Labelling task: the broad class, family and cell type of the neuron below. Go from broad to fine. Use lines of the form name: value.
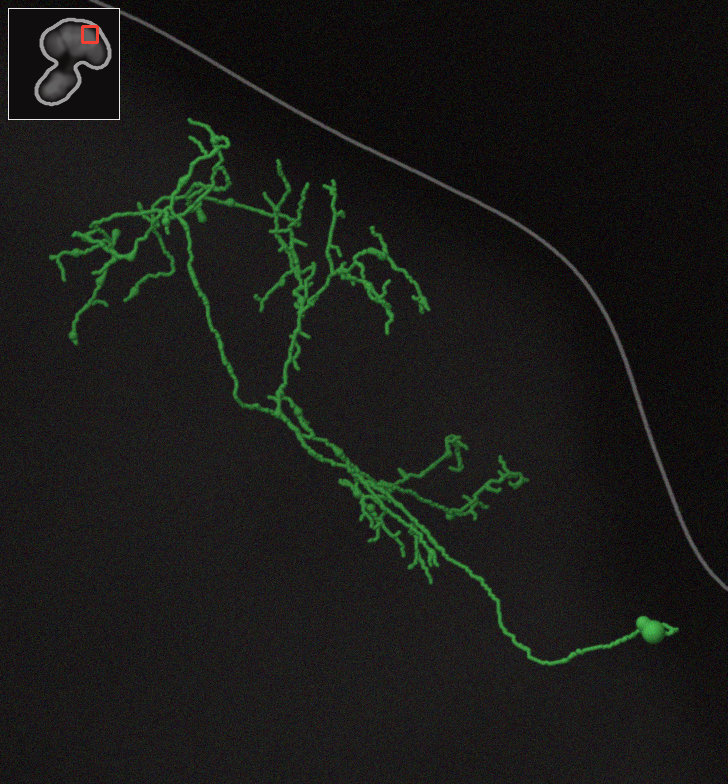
broad class: central-brain intrinsic neuron
family: hemilineage LHa1
cell type: CB1442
